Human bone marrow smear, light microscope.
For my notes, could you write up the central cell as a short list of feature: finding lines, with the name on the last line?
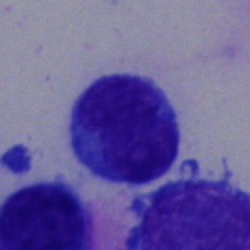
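Outline: round, smooth
Chromatin: dark purple, dense-looking
Granules: none seen in cytoplasm
Vacuoles: none seen
Name: lymphocyte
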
